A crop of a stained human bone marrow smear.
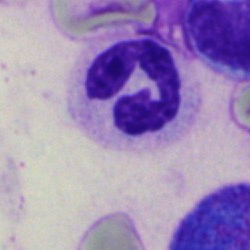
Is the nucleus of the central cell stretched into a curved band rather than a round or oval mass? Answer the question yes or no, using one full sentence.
Yes, what the nucleus forms is a curved band, not a set of separate lobes.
